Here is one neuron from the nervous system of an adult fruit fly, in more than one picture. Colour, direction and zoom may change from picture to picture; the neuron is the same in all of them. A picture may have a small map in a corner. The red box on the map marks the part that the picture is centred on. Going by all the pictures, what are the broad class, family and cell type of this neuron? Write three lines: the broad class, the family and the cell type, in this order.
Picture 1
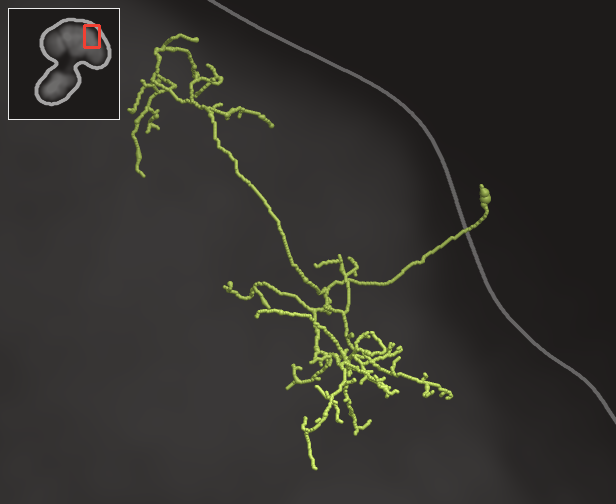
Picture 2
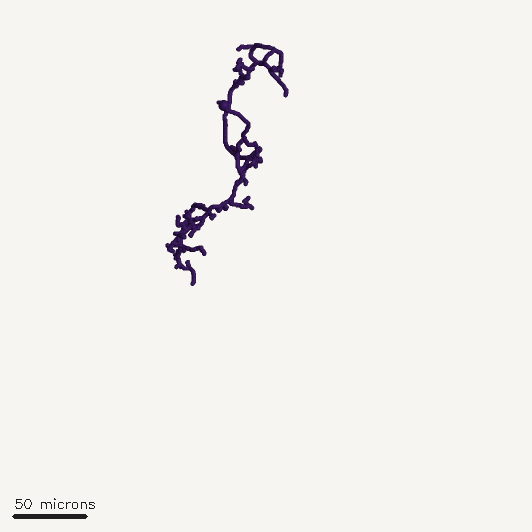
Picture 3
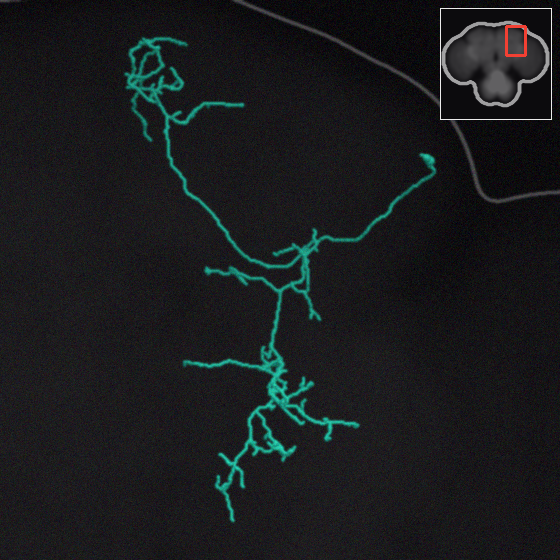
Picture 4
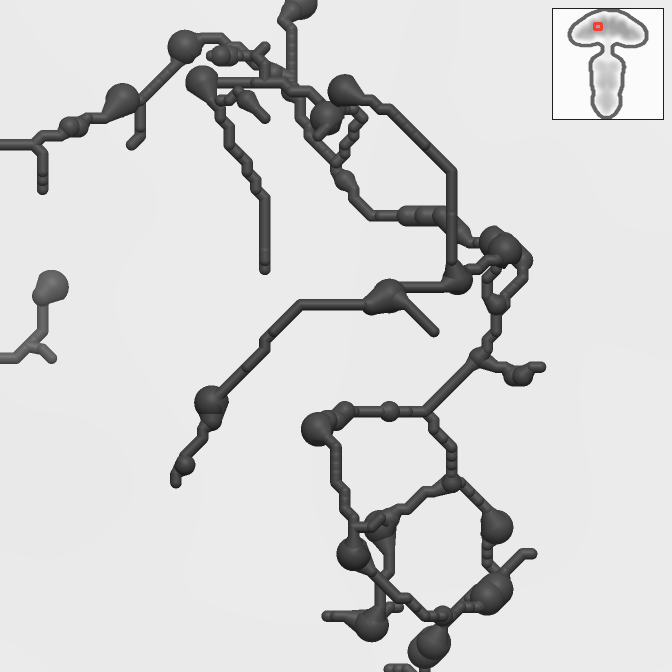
central-brain intrinsic neuron
hemilineage SLPal2
AVLP026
